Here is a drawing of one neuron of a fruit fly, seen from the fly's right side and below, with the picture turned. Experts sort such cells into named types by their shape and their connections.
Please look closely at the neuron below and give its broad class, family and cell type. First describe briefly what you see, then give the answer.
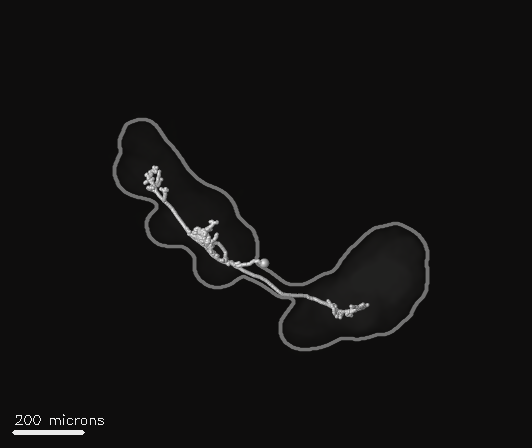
The cell body is in the middle of the picture. By the scale bar it is about 650 microns wide in this view. Its broad class is ascending neuron. The family is hemilineage 17A. The cell type is AN17A068.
